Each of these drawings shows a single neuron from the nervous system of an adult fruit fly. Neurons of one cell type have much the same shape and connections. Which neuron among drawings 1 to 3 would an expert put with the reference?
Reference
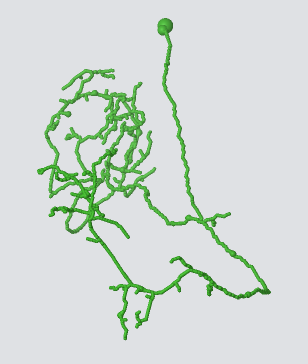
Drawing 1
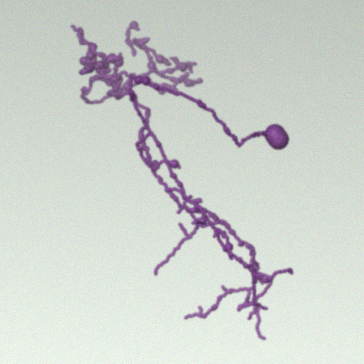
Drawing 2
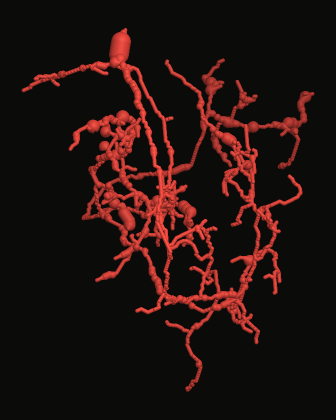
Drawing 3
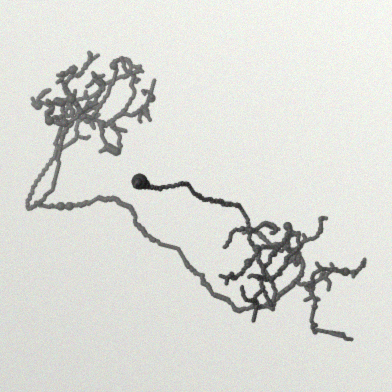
Drawing 3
